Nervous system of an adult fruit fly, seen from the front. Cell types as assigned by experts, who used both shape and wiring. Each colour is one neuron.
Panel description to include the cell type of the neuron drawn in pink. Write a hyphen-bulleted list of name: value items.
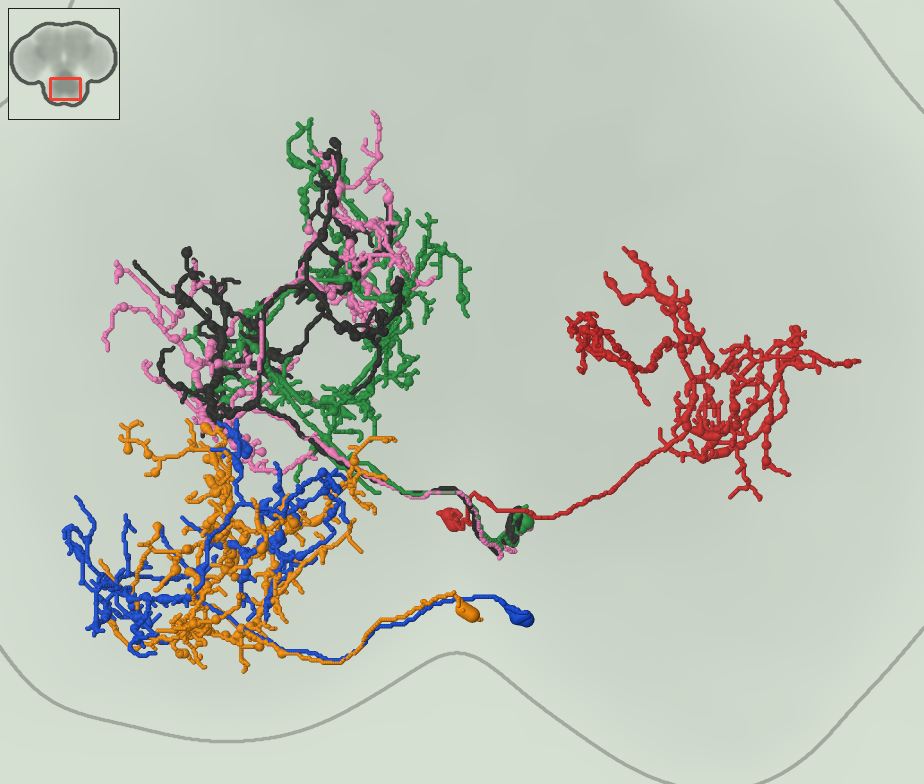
- cell type: IN13B090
